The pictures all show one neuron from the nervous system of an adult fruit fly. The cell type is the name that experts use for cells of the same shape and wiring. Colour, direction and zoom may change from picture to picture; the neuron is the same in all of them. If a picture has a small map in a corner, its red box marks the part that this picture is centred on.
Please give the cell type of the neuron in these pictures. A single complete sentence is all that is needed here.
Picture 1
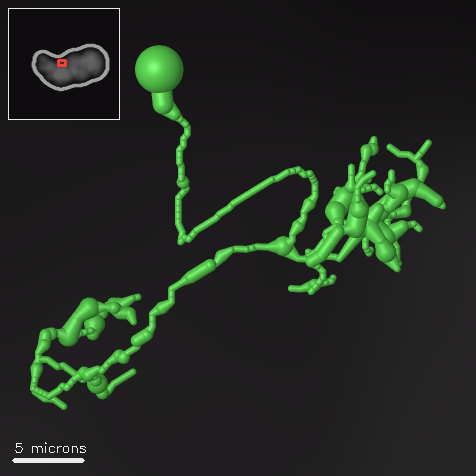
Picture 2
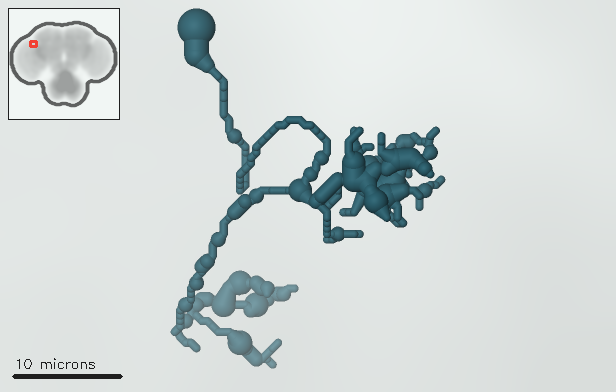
The cell type of the neuron here is T5b.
